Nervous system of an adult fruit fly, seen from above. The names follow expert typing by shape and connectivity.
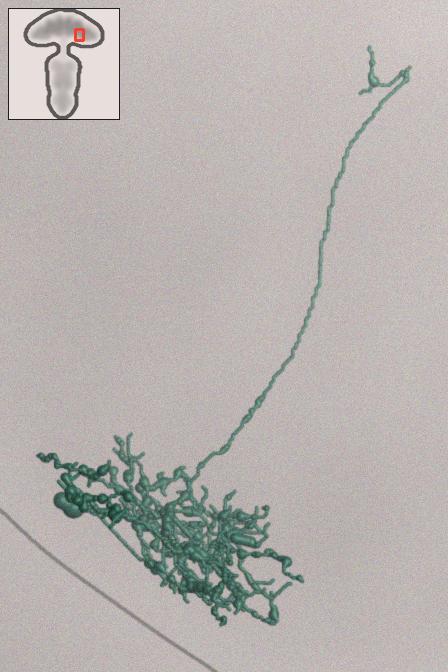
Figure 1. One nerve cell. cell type: Y11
